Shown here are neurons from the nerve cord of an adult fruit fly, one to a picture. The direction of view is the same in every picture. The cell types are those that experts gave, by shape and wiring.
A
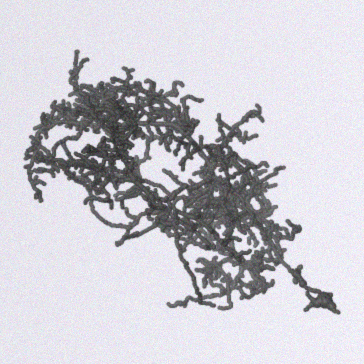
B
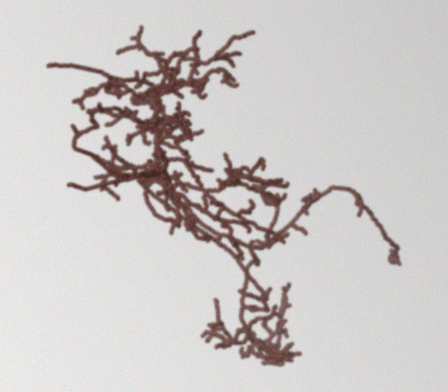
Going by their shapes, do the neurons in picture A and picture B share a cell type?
no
